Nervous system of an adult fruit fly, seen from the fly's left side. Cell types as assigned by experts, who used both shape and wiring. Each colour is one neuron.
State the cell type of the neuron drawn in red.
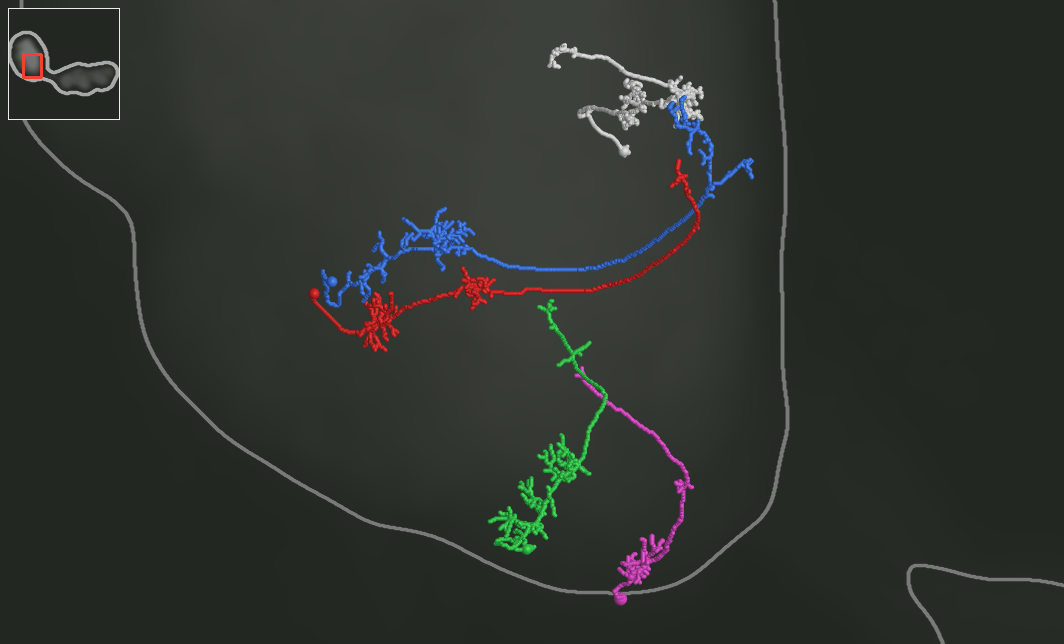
Tm6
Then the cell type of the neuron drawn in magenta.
Tm2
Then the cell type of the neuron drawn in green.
Tm12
